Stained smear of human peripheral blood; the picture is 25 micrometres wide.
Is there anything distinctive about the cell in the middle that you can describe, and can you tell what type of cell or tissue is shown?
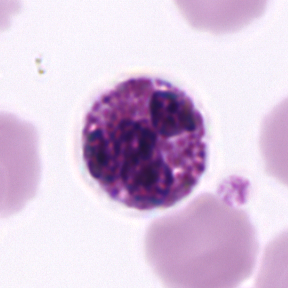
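Outline round and smooth. Nucleus divided into separate lobes, one of them sitting apart in the upper right of the cell. No nucleoli visible. Cell: eosinophil.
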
